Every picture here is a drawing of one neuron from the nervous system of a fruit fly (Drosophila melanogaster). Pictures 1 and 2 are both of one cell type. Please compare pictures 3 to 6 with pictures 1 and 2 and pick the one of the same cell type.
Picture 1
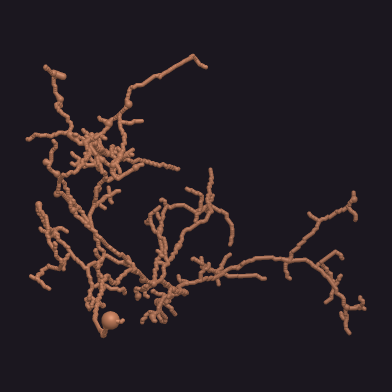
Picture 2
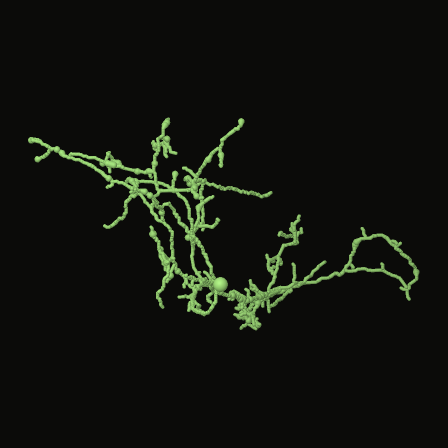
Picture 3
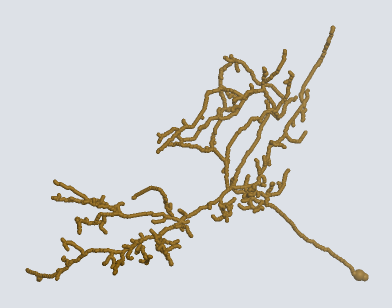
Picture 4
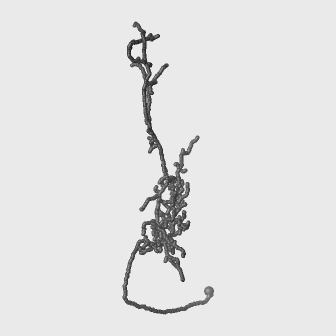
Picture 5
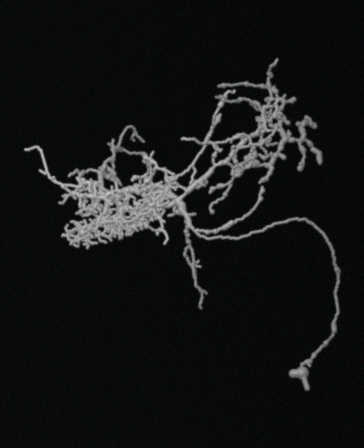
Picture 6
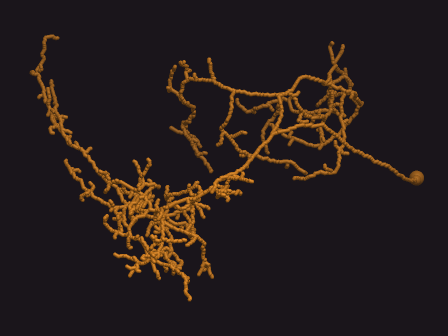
Picture 3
